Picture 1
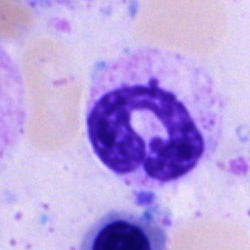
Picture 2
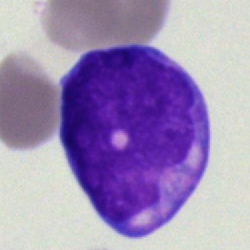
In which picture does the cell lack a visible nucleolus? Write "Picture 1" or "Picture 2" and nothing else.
Picture 1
